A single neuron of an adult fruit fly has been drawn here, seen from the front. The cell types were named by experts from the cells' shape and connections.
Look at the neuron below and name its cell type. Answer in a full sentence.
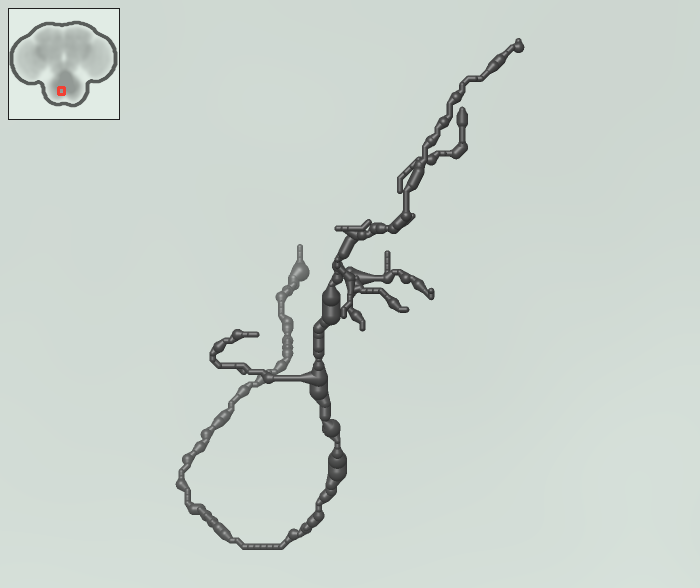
The cell type is SNta20.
